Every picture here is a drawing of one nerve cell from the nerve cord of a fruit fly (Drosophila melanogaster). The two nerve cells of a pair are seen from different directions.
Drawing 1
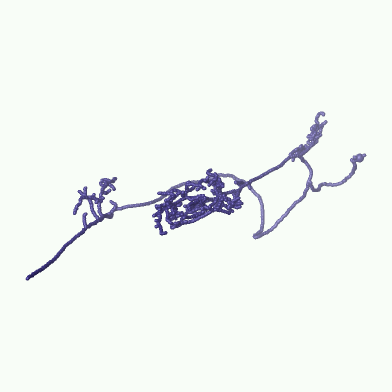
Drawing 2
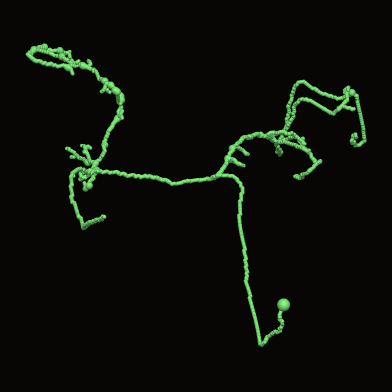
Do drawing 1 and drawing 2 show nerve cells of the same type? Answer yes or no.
no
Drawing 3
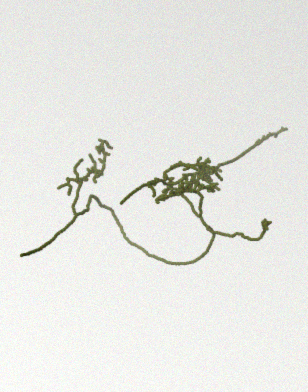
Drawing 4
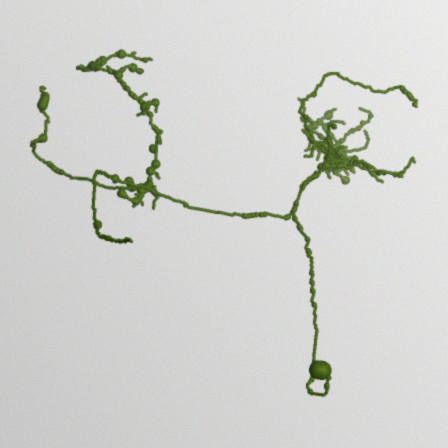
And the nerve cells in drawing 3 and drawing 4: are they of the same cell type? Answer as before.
no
